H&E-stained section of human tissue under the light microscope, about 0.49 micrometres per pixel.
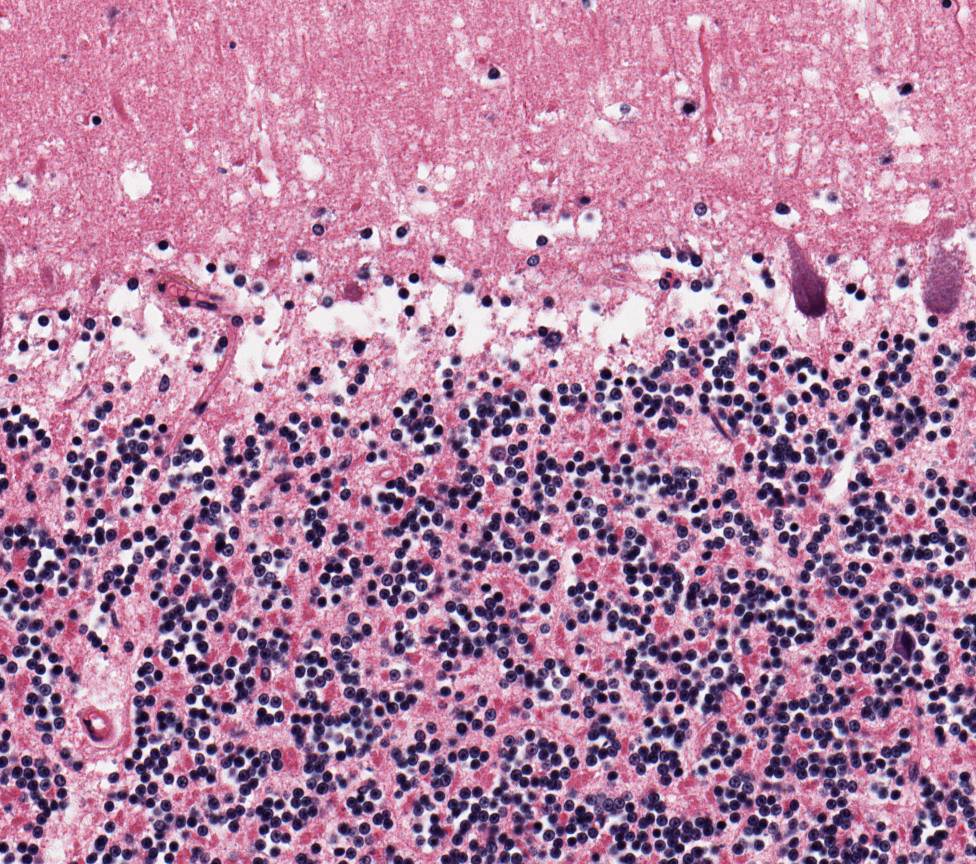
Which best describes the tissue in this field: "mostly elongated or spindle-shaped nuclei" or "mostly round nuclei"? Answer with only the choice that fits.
Mostly round nuclei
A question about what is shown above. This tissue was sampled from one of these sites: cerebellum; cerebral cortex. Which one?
cerebellum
